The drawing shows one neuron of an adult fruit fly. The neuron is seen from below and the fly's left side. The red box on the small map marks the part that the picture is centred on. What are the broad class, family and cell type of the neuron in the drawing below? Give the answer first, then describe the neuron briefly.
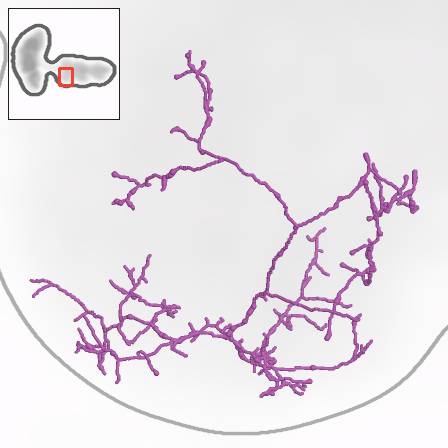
This is a nerve-cord intrinsic neuron. Its family is hemilineage 01B. The cell type is IN01B019_b. It lies in the nerve cord. The drawing shows no cell body. The picture shows dozens of branch ends.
